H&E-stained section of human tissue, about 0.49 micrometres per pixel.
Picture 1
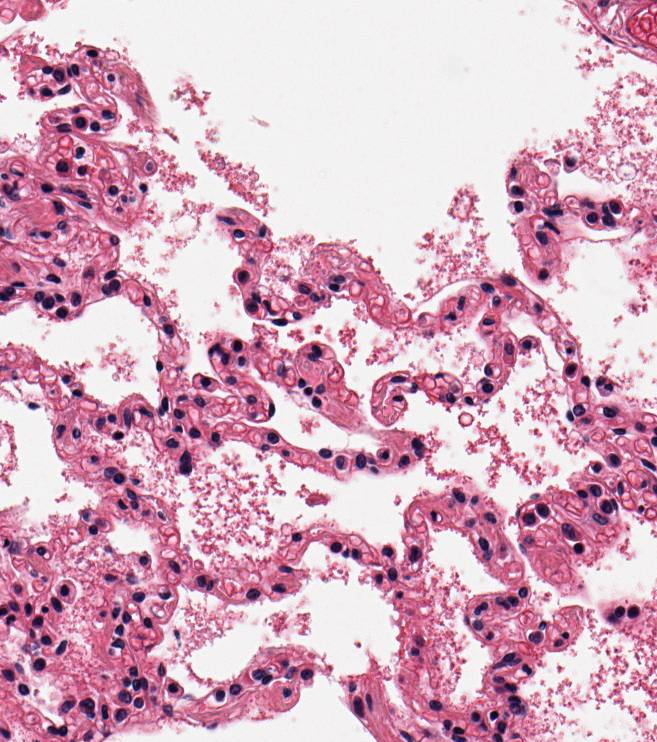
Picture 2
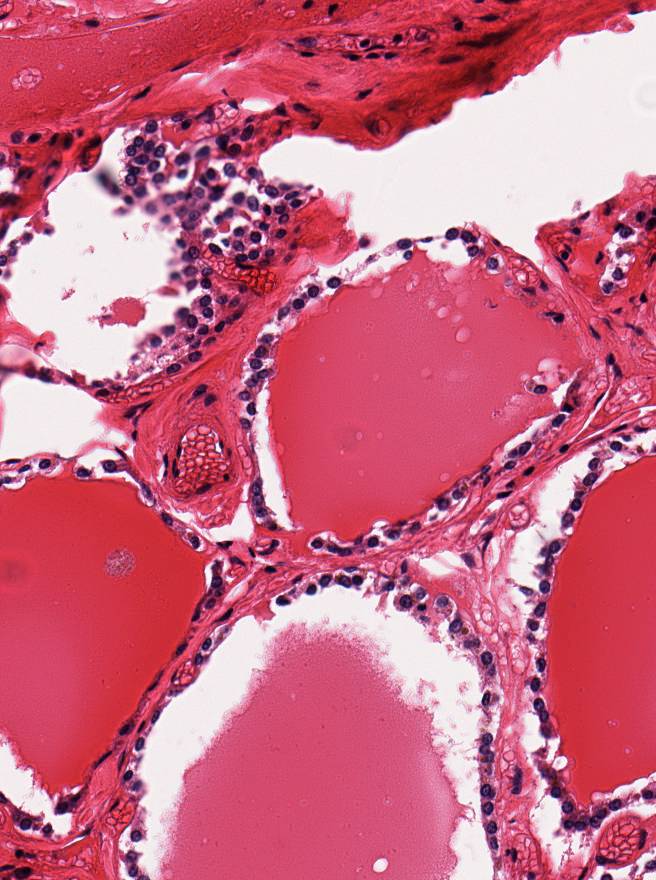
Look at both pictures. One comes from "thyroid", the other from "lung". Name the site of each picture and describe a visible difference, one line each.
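Picture 1 is from the lung. No glands are present anywhere in the field.
Picture 2 is from the thyroid. Most of the field is taken up by large rounded follicles, each filled with pink material and separated by thin strands of tissue.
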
